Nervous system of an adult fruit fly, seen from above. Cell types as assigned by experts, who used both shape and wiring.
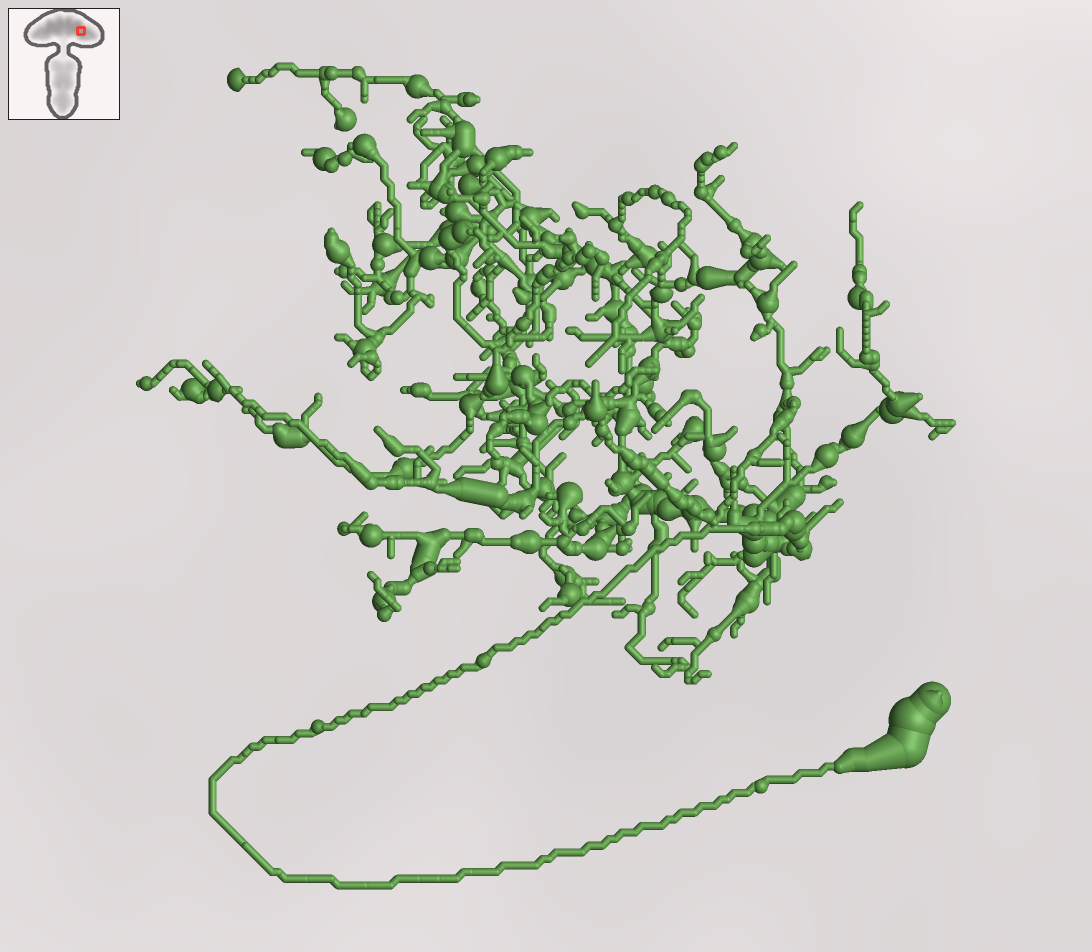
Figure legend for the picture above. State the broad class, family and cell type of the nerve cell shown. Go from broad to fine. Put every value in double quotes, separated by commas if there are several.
"central-brain intrinsic neuron", "hemilineage LHp1", "LHPV4a1"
